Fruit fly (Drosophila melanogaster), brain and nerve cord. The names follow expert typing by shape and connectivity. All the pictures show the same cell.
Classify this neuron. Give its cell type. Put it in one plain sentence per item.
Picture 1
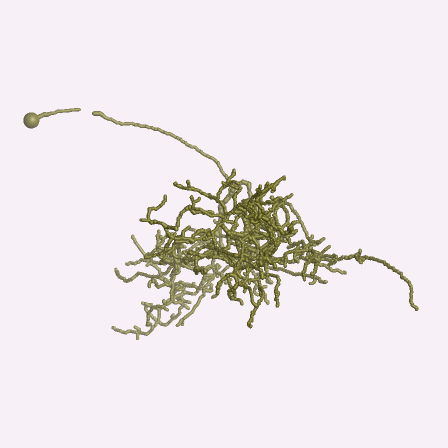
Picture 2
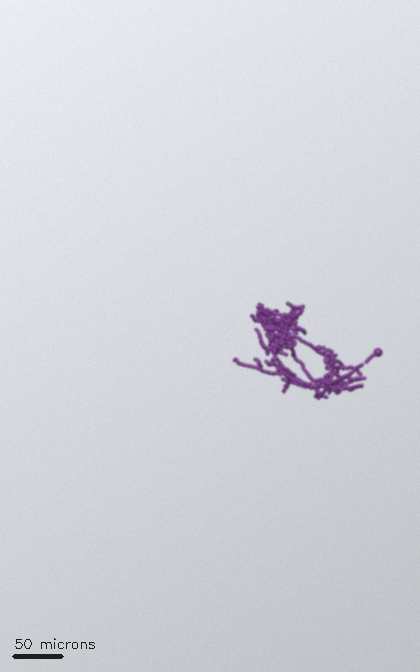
The cell type is LHPD2d1.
